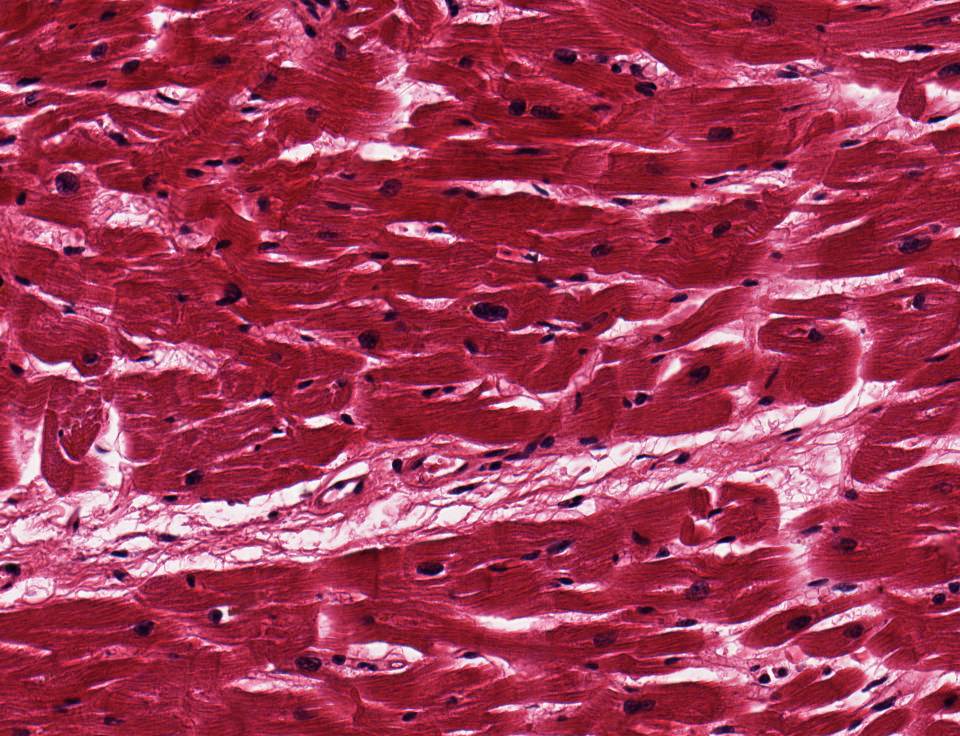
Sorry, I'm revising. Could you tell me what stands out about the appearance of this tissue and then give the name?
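First, deeply eosinophilic muscle fibres fill nearly the whole field, running mainly from left to right. Second, these fibres branch and join their neighbours, forming an interlacing network. Third, a connective tissue band holds scattered small, dark, elongated nuclei. Fourth, no fat cells appear anywhere in the field. The tissue is left ventricle of the heart.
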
